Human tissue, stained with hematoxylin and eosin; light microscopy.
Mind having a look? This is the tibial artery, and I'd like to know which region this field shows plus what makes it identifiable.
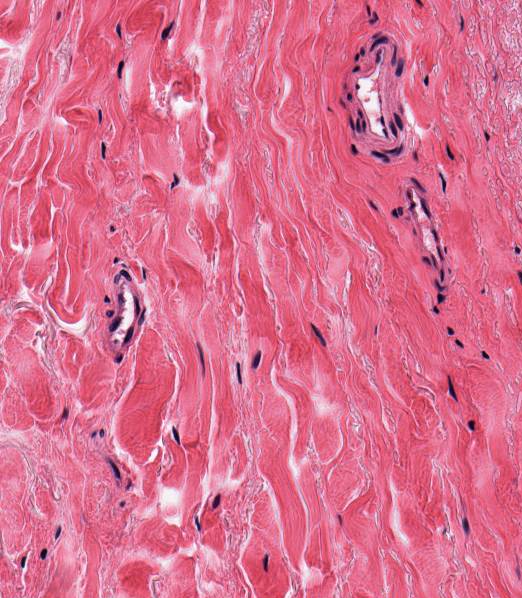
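You're in the tunica adventitia. Dense, wavy, eosinophilic collagen bundles fill the field, running mainly top to bottom, with sparse, dark, spindle-shaped fibroblast nuclei scattered between them.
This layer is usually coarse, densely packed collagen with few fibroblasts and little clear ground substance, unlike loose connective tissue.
There are also three small vessels with narrow lumina, in the upper right, right centre and left centre, and their walls hold the most crowded dark nuclei anywhere in the field.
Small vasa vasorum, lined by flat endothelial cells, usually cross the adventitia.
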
